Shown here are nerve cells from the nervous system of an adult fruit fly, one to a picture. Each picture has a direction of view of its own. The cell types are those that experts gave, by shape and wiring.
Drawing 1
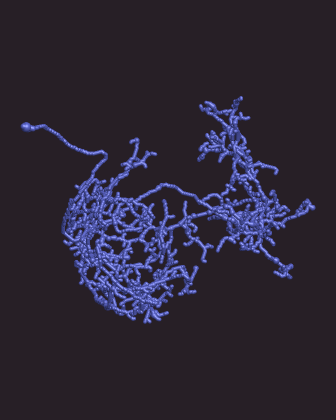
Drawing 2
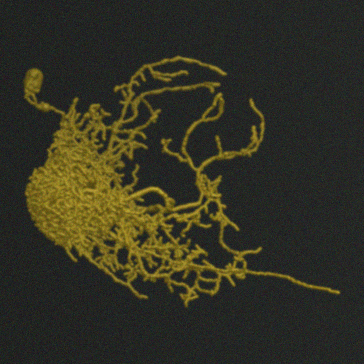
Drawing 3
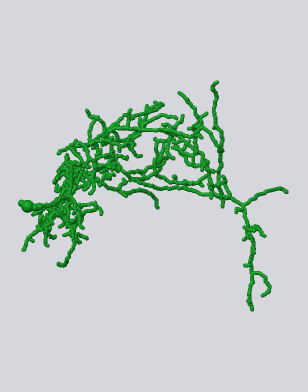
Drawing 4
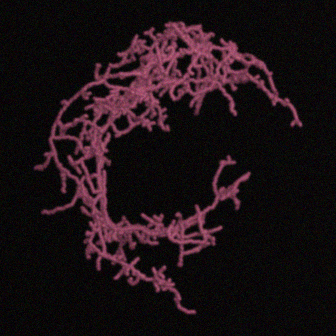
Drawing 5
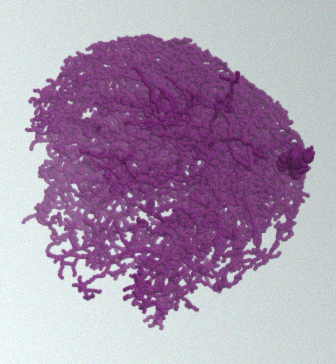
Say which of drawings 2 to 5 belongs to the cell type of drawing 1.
Drawing 4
